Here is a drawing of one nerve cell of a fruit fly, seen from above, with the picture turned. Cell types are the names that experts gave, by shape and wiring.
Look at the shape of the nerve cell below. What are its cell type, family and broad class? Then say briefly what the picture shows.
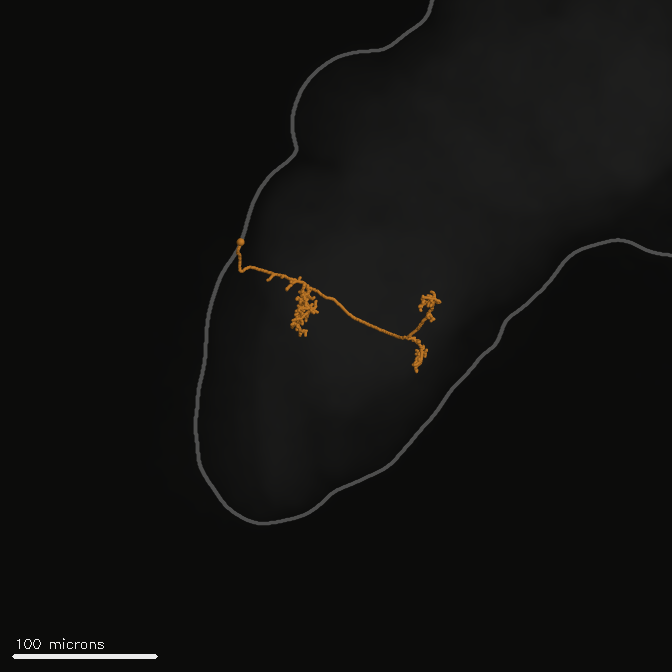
The cell type is TmY21. Its family is TmY. Its broad class is optic-lobe intrinsic neuron. From left to right in the picture it spans about 140 microns. As drawn here it is wider than it is tall.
